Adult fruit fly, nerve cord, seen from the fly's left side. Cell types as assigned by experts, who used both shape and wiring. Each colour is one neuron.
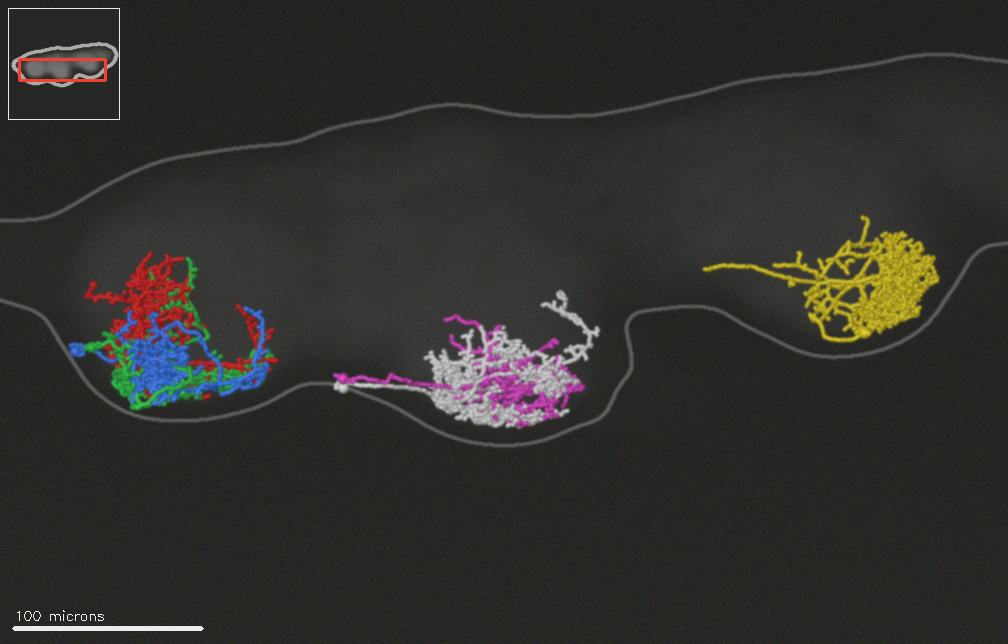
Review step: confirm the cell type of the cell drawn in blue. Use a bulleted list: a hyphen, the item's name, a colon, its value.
- cell type: IN14A015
